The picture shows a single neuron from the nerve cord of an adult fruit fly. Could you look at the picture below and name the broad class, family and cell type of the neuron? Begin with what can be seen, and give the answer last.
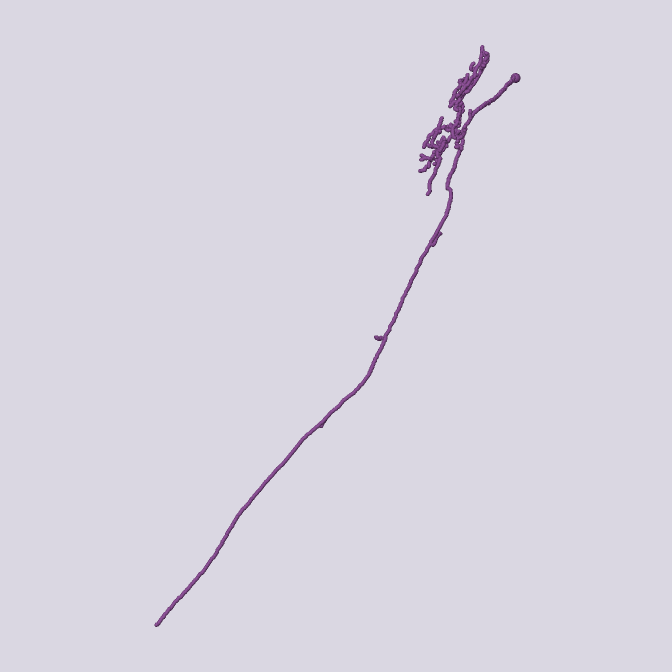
In this view it is taller than it is wide. Its broad class is ascending neuron. The family is hemilineage 10B. The cell type is AN10B053.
